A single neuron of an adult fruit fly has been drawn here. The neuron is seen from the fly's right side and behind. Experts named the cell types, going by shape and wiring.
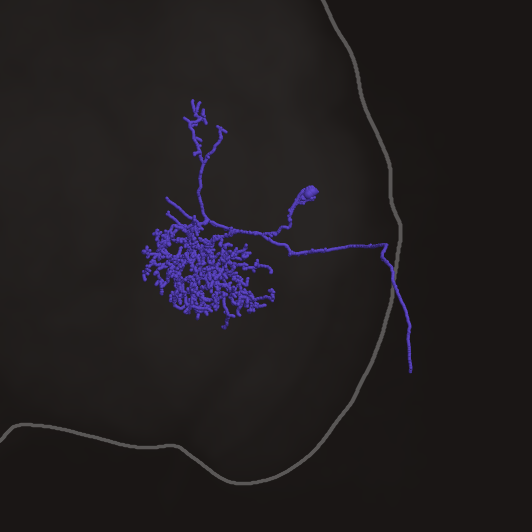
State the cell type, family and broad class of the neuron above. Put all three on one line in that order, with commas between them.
Lat5, Lat, visual centrifugal neuron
